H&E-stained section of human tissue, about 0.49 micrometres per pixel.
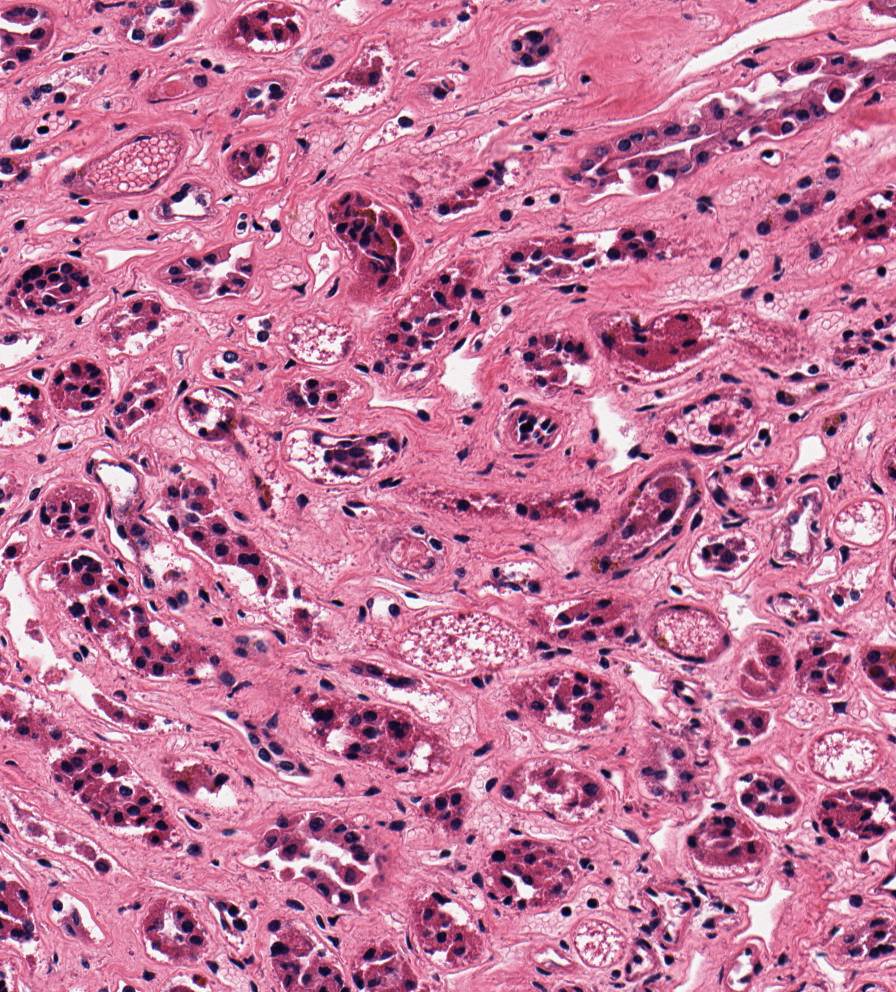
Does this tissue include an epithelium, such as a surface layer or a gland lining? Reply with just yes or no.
Yes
